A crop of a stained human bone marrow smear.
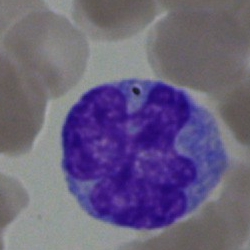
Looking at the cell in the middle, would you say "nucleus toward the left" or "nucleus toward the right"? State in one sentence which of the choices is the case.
Most of the cytoplasm lies to the right of the nucleus.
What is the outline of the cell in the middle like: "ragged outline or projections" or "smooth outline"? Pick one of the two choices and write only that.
Smooth outline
